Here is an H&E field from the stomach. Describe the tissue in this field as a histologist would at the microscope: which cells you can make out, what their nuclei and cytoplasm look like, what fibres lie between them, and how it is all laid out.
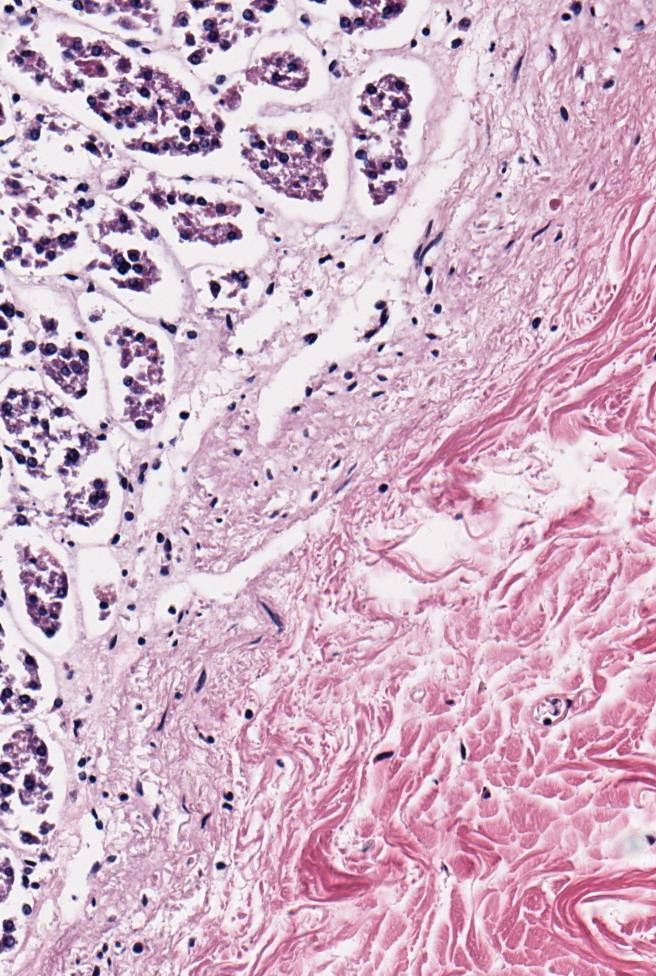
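Layout: nests of closely packed cells fill the upper left, dense pink collagen the lower right. Nests: rounded to oval clusters, each set apart from the next by thin pale septa. Cells: small round dark nuclei with coarsely granular purple cytoplasm. Collagen: thick eosinophilic bundles, wavy, running in varied directions.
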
